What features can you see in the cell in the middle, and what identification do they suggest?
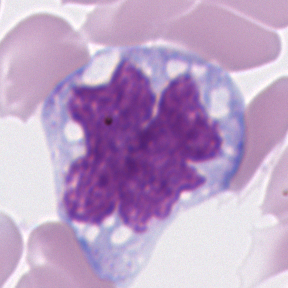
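Abundant, pale greyish-blue cytoplasm surrounds the nucleus, and several clear vacuoles lie within it. The nucleus itself is irregularly folded into several blunt lobes. Its chromatin is fine and lacy rather than coarsely clumped. The cell is a monocyte.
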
